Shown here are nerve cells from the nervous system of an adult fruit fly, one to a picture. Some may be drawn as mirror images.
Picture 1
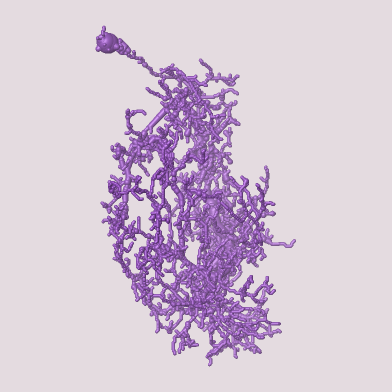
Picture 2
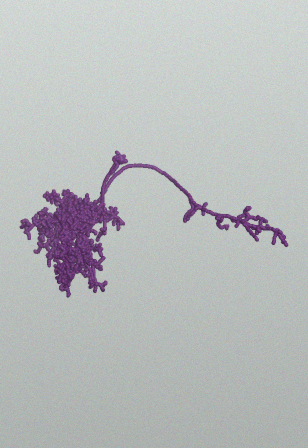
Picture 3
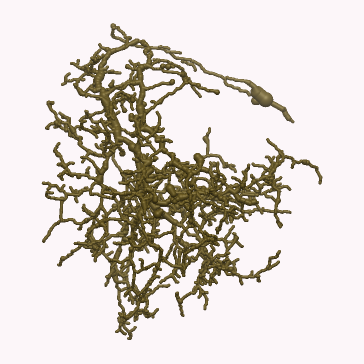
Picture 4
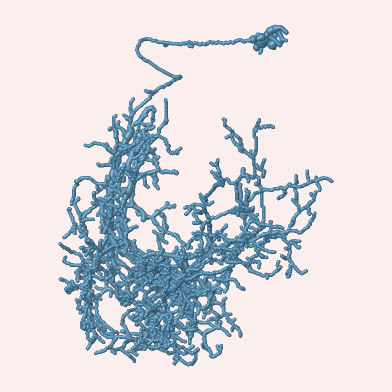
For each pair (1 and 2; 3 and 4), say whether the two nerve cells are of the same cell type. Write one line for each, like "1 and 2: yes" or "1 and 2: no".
1 and 2: no
3 and 4: yes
